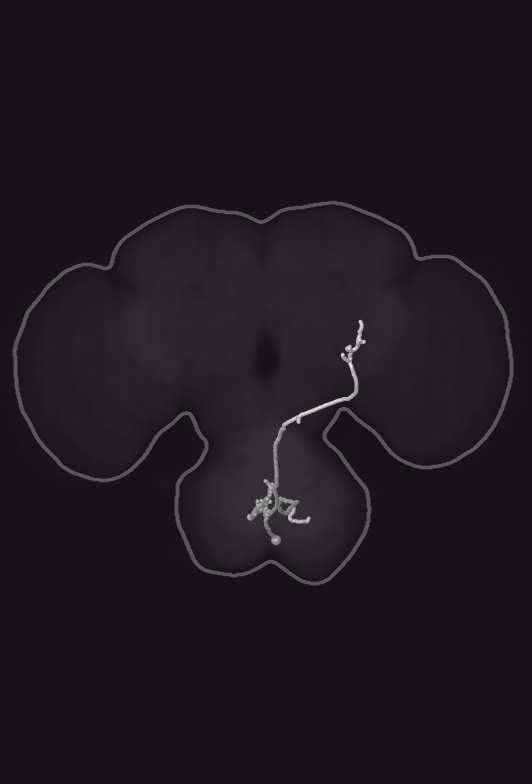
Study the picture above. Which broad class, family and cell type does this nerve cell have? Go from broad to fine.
ascending neuron; hemilineage 10B; AN10B045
